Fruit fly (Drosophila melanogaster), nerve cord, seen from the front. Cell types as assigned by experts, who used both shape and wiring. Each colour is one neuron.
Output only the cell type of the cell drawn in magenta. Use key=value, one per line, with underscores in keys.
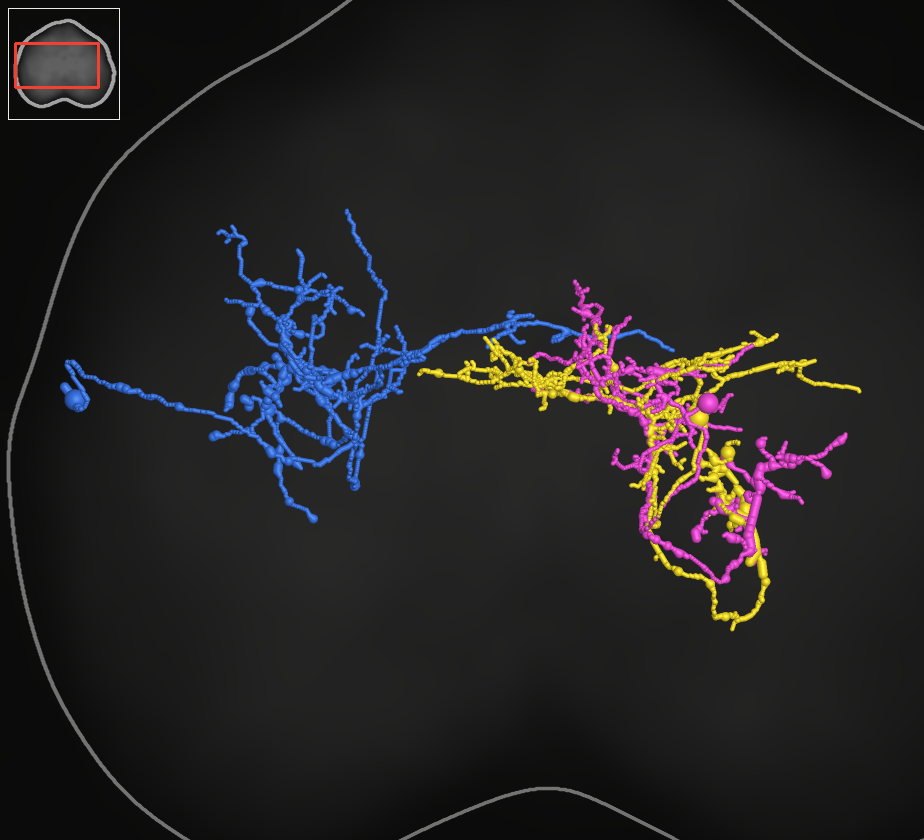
cell_type=IN09A045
